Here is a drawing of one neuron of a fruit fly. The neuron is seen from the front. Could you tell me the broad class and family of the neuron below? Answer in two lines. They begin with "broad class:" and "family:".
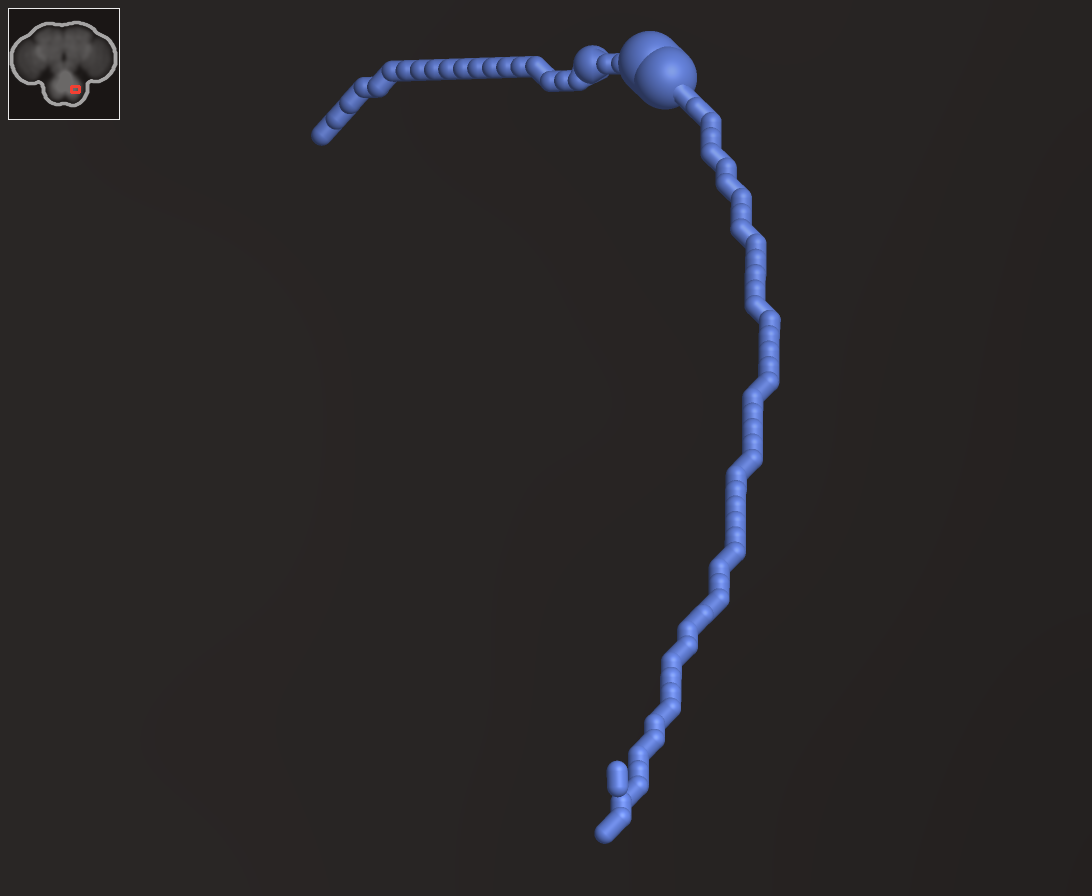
broad class: sensory neuron entering the nerve cord
family: class mechanosensory tactile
